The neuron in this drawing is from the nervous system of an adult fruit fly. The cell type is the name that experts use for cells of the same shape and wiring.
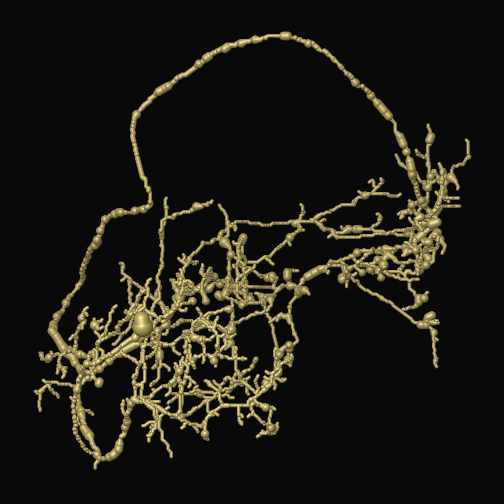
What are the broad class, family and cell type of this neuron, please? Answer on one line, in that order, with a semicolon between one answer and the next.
central-brain intrinsic neuron; hemilineage SLPp&v1_ventral; CB0656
